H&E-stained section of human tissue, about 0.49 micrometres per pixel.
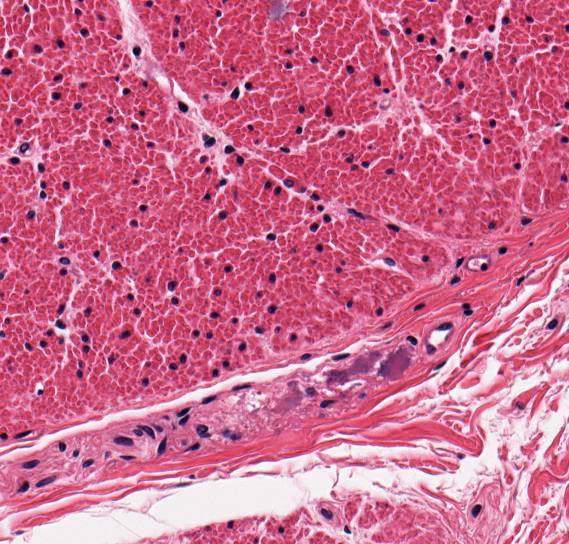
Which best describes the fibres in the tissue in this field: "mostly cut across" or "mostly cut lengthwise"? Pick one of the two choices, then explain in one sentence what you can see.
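Mostly cut across. The upper two-thirds of the field is filled by densely packed small pink profiles, rounded to polygonal, that appear cut across their length.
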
